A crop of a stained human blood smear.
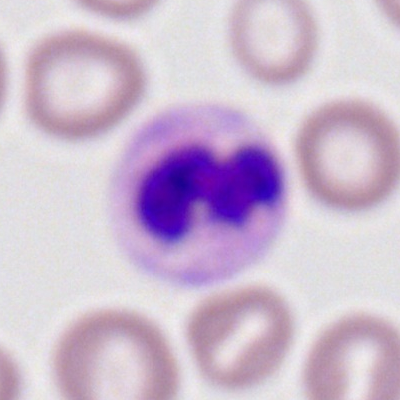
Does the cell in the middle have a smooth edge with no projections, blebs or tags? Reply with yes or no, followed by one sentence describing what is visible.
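Yes. The cell has a round, smooth outline.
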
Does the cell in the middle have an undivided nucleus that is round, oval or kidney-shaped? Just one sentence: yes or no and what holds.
No, what this cell has is a nucleus made of separate segments.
